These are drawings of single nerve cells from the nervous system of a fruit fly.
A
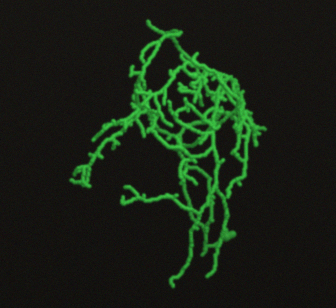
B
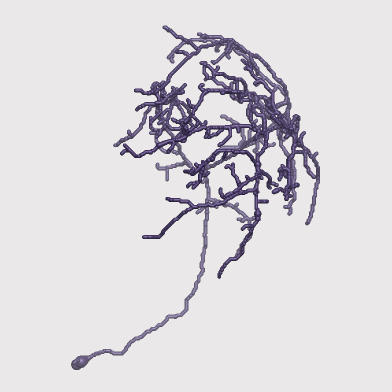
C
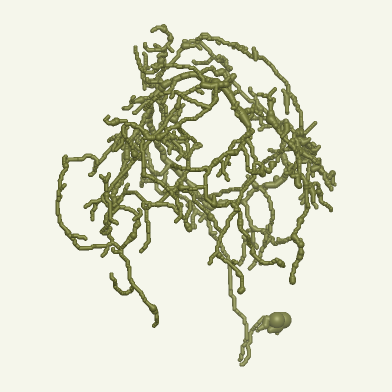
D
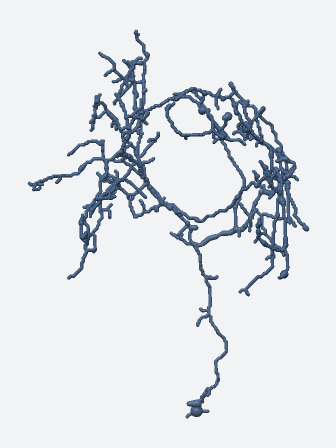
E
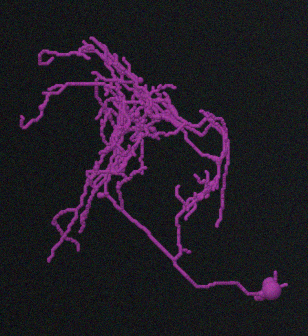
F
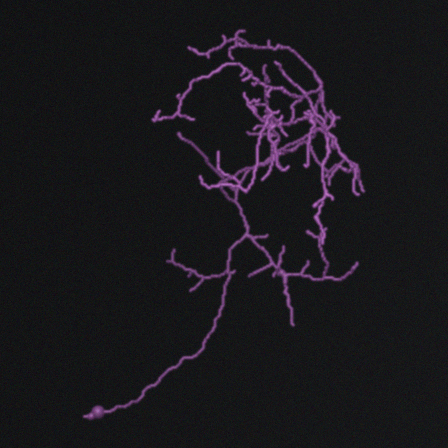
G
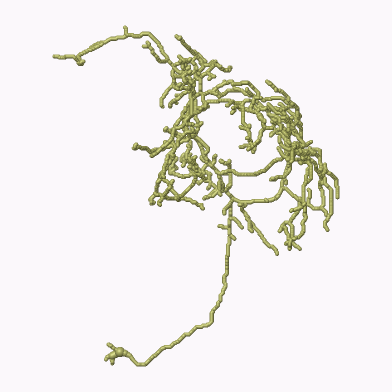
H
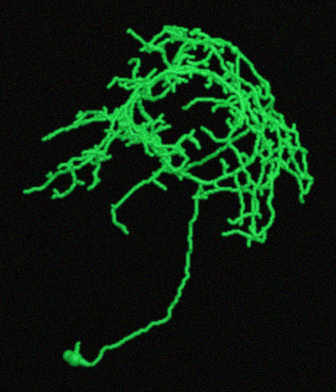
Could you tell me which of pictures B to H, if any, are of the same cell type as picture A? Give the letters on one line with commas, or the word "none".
B, C, D, F, G, H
